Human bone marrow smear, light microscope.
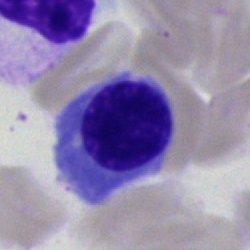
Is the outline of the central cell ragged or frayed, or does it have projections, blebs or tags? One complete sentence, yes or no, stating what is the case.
Yes, projections, blebs or tags, or a frayed edge, mark the outline of the cell.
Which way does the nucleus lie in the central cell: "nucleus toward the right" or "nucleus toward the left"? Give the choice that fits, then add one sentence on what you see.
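Nucleus toward the right. The nucleus sits off-centre, pushed toward the right side of the cell.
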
